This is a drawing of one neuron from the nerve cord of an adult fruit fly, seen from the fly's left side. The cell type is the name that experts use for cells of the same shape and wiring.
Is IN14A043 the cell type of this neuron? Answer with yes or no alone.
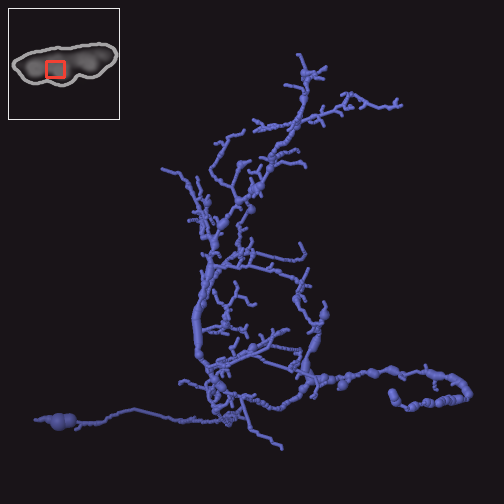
yes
